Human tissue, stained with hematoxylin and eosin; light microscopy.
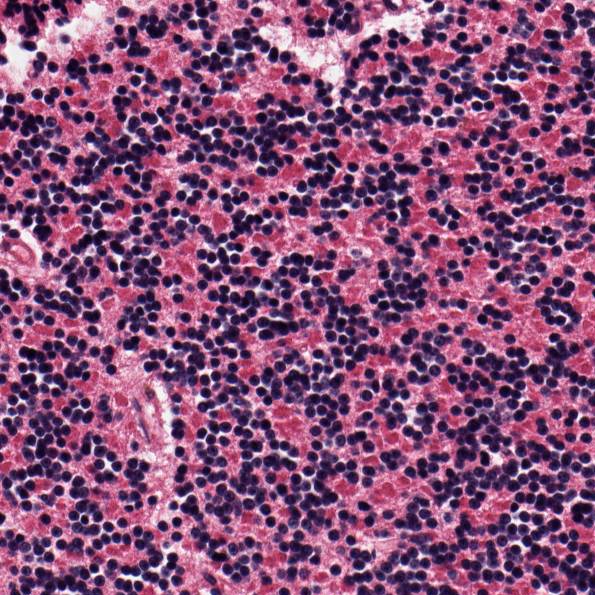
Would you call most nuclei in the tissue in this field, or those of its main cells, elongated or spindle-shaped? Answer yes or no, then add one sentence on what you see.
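No. The nuclei are small, round and dark purple, with almost no visible cytoplasm around them.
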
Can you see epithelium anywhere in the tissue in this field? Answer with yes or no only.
No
